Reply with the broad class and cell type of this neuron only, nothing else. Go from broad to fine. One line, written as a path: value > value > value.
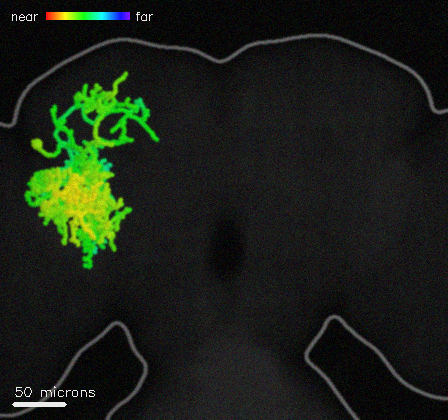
central-brain intrinsic neuron > AVLP053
